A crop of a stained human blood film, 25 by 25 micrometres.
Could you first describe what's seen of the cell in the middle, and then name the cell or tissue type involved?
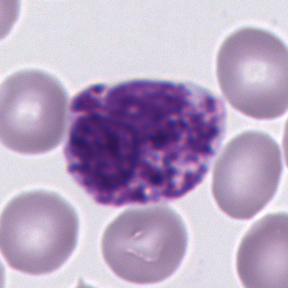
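Coarse, dark blue-purple granules are distributed across the entire cell. They overlie the nucleus and obscure its outline. No nucleoli are visible, and no clear vacuoles are present. The cell is a basophil.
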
